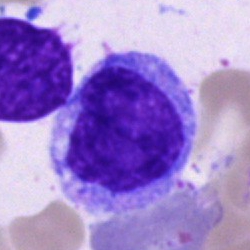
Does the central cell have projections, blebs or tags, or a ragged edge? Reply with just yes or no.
No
